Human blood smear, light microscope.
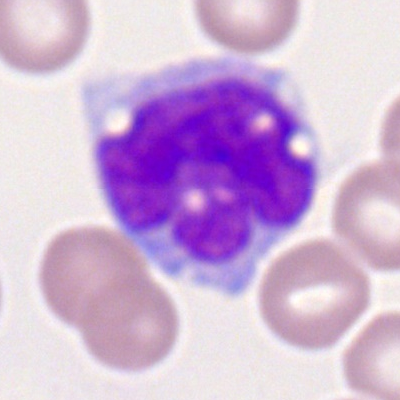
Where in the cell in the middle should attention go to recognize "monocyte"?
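In this monocyte, the nucleus is folded into several irregular lobes and stains a strong purple throughout. The cytoplasm is a pale greyish blue. The cell outline is irregular, with angular, fairly straight stretches of edge.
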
